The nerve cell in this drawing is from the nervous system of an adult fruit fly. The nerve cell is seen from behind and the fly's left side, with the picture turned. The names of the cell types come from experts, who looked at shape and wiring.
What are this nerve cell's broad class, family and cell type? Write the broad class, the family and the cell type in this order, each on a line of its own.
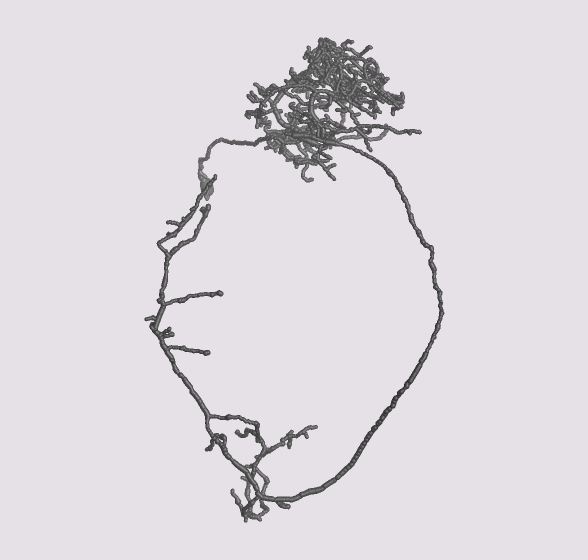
central-brain intrinsic neuron
hemilineage ALl1_ventral
M_l2PN3t18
